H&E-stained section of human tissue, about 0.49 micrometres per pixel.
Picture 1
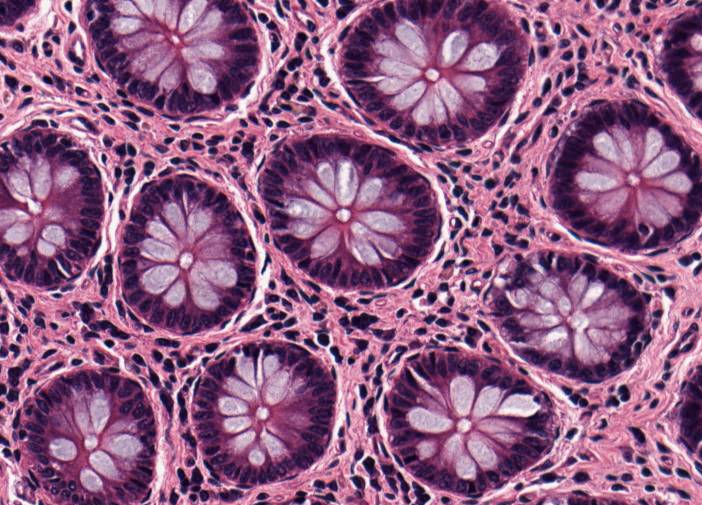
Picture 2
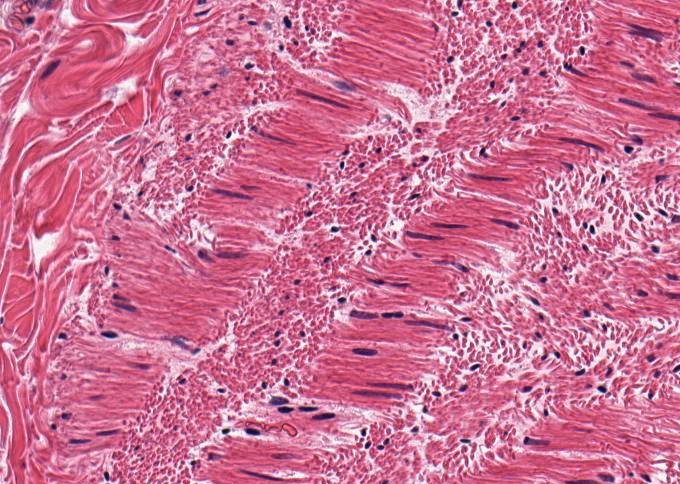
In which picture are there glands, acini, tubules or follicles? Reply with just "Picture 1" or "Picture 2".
Picture 1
